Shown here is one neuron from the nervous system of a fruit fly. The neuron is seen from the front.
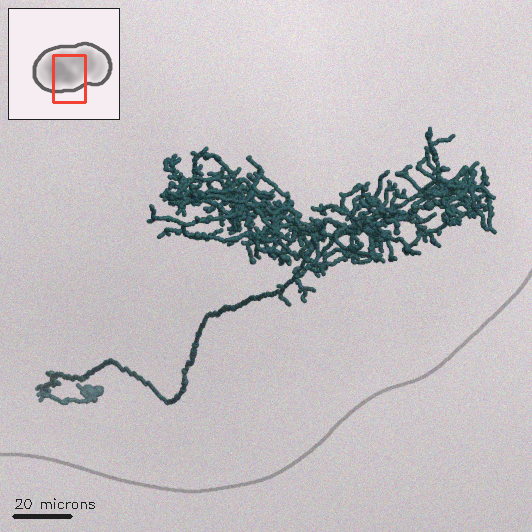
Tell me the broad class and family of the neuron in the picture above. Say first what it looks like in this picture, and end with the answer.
The cell body can be seen at the lower left of the picture. From left to right in the picture it spans about 160 microns. The picture shows dozens of branch ends. This is an ascending neuron. Its family is hemilineage 27X.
